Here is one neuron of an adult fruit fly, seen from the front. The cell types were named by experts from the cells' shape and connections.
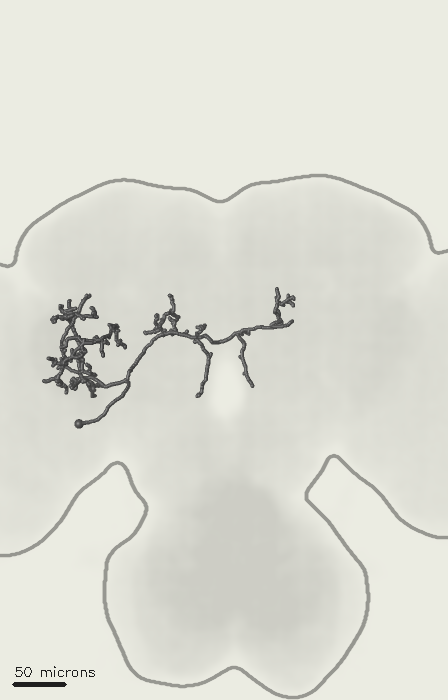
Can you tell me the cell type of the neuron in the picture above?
AVLP256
